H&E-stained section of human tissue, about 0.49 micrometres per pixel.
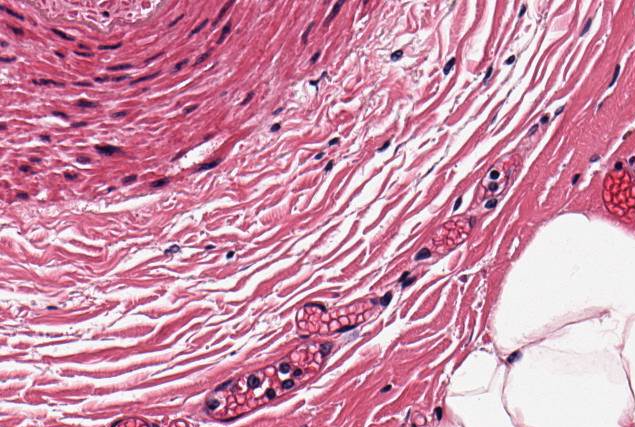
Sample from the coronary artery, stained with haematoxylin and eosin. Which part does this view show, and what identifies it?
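Look here: this is the tunica adventitia. Notice the adipocytes at the lower right edge, large empty white spaces with thin walls, and the vessels holding bright orange-red red blood cells.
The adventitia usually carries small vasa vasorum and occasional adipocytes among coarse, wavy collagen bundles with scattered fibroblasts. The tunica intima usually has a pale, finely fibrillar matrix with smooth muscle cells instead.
The nuclei among the fibres are small, dark and elongated, lying parallel to them, and narrow white clefts separate many bundles, mostly in the middle and lower left.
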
